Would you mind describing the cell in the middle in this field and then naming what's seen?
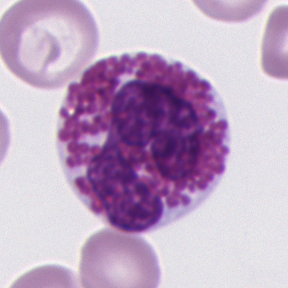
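Round, smooth outline on this one. You won't find any nucleoli in the nucleus. The cytoplasm is packed with coarse, round granules, all much the same size. They're reddish-purple, not blue-black. It's an eosinophil.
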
